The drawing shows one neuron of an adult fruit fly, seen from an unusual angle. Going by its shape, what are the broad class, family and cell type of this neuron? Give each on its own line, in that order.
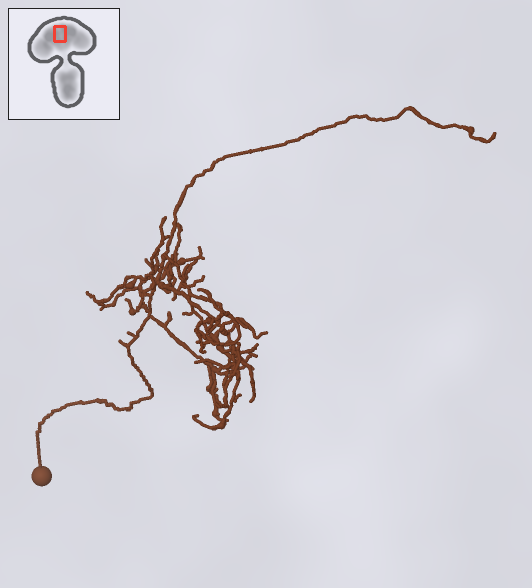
central-brain intrinsic neuron
class CX
FC3_b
